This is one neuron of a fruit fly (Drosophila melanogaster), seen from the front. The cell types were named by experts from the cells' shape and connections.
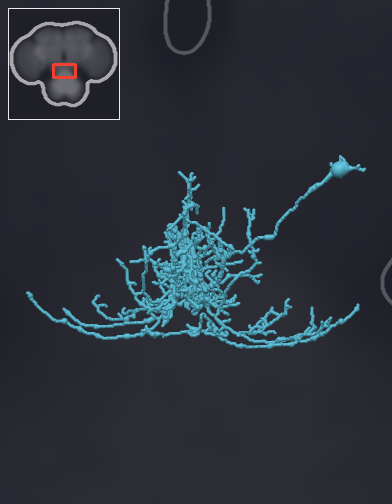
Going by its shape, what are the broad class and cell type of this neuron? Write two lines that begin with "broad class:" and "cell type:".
broad class: central-brain intrinsic neuron
cell type: GNG234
